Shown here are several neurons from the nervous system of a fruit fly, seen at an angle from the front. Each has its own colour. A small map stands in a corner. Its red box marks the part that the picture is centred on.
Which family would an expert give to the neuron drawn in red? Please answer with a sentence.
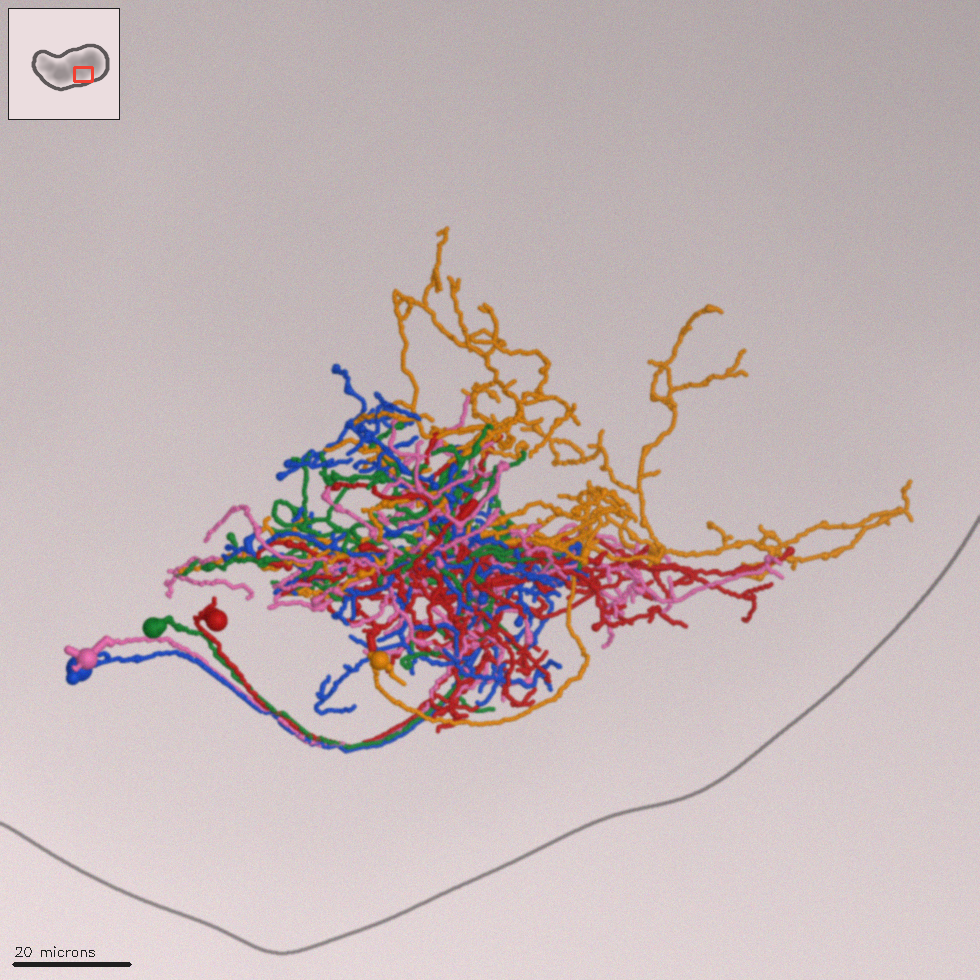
The family is hemilineage MD_SA1.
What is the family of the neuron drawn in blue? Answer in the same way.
The family is hemilineage MD_SA1.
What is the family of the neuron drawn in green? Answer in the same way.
The family is hemilineage MD_SA1.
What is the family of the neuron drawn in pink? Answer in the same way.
The family is hemilineage MD_SA1.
